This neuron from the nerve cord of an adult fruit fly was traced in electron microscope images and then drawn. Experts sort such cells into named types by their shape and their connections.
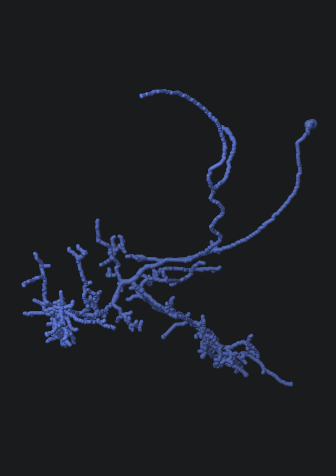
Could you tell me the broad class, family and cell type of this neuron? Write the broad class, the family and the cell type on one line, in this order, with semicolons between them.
nerve-cord intrinsic neuron; hemilineage 11A; IN11A030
